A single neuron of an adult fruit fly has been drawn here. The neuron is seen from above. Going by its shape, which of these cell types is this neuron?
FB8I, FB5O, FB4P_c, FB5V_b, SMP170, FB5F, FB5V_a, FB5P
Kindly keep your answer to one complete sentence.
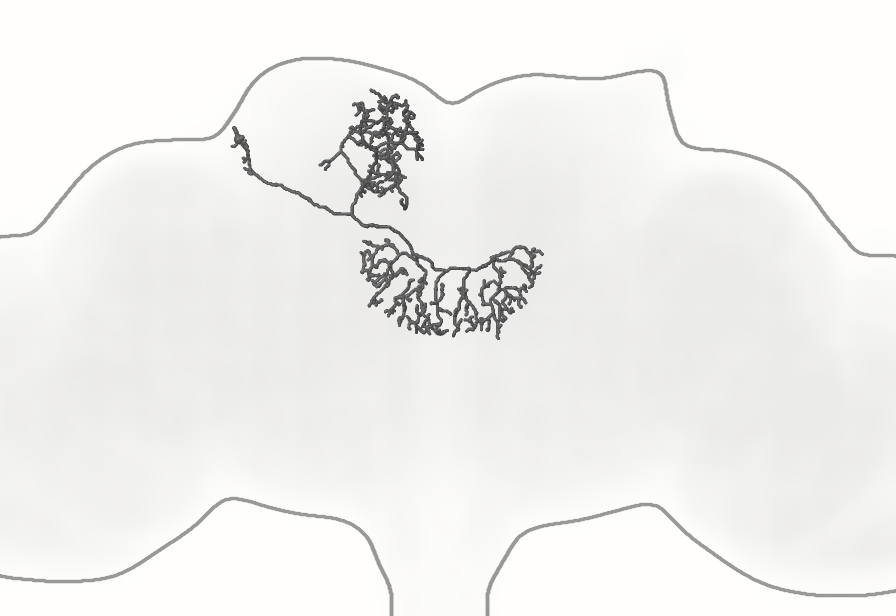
Under the cell type FB4P_c falls this neuron.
